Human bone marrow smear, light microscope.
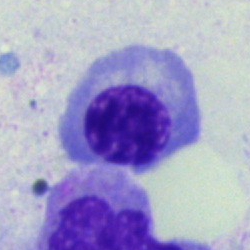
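Erythroblast. Its chromatin is dark purple and coarsely clumped, with small paler spots between the clumps, and no distinct nucleolus shows in the nucleus. Notice that the nucleus sits toward the lower part of the cell, so a wider rim of cytoplasm lies above it. The outline is slightly irregular and angular rather than smoothly round.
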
